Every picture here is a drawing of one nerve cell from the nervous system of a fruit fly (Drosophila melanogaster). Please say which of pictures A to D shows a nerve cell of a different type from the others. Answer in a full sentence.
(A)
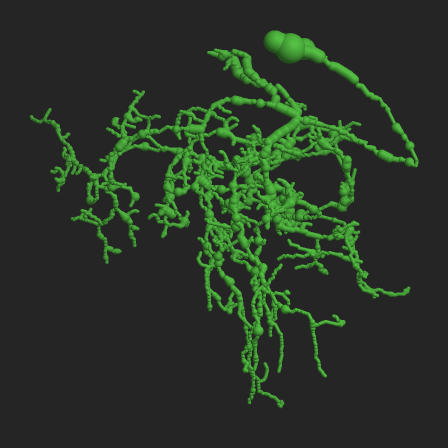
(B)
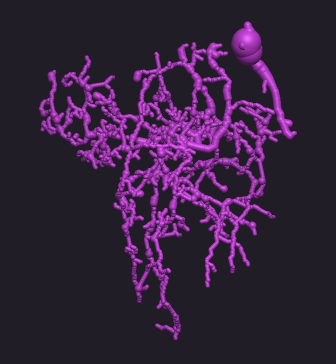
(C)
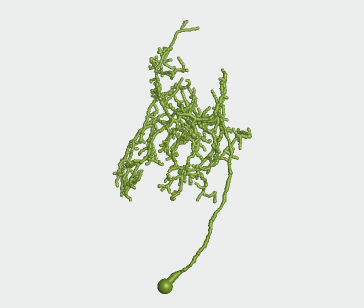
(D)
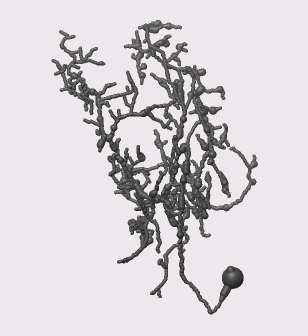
The nerve cell in picture D is of another cell type than the rest.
